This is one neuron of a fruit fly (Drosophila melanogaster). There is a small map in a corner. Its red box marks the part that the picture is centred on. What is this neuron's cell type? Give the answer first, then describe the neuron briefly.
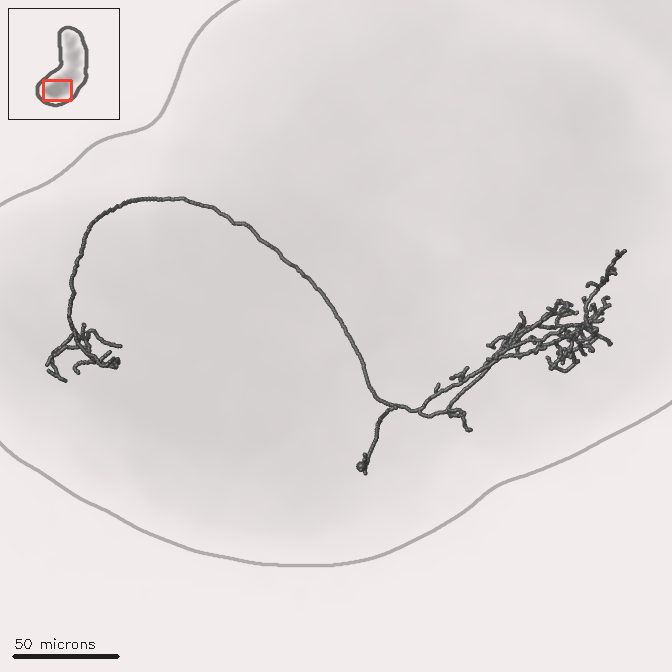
It is of cell type Z_lvPNm1. Its broad class is central-brain intrinsic neuron. By the scale bar it is about 300 microns wide in this view. The picture shows dozens of branch ends.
